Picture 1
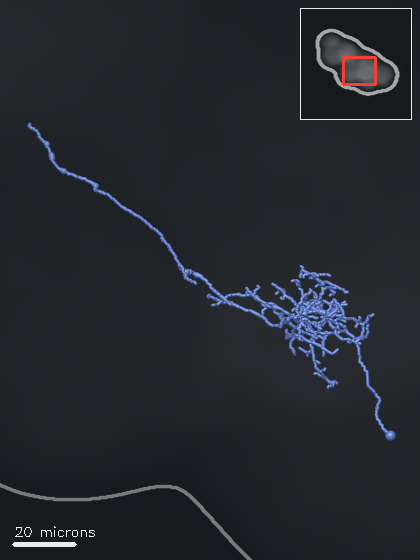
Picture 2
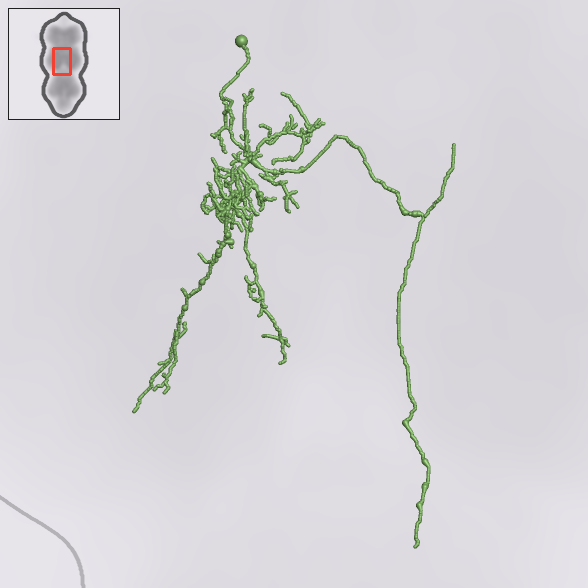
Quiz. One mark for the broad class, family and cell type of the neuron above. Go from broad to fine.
nerve-cord intrinsic neuron; hemilineage 10B; IN10B059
